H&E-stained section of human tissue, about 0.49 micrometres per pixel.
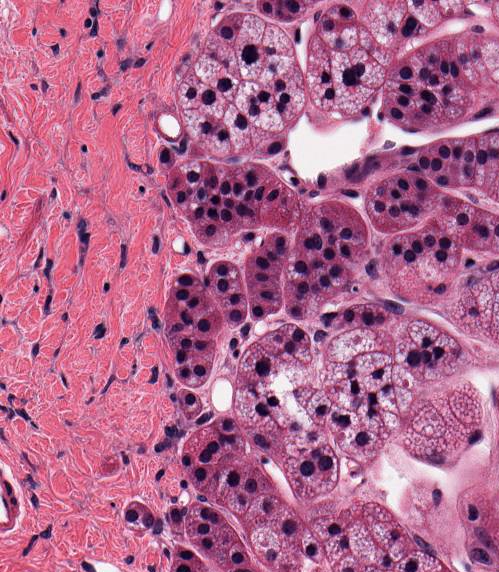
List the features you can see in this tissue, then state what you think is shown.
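So, the left third is dense pink fibrous tissue, and the right two-thirds holds nests of epithelial cells. The nests are rounded, each parted from the next by thin fibrous septa. In the upper and right nests, many cells have pale, finely bubbly cytoplasm. Nuclei throughout the nests are round and dark. This, then, is adrenal gland.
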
